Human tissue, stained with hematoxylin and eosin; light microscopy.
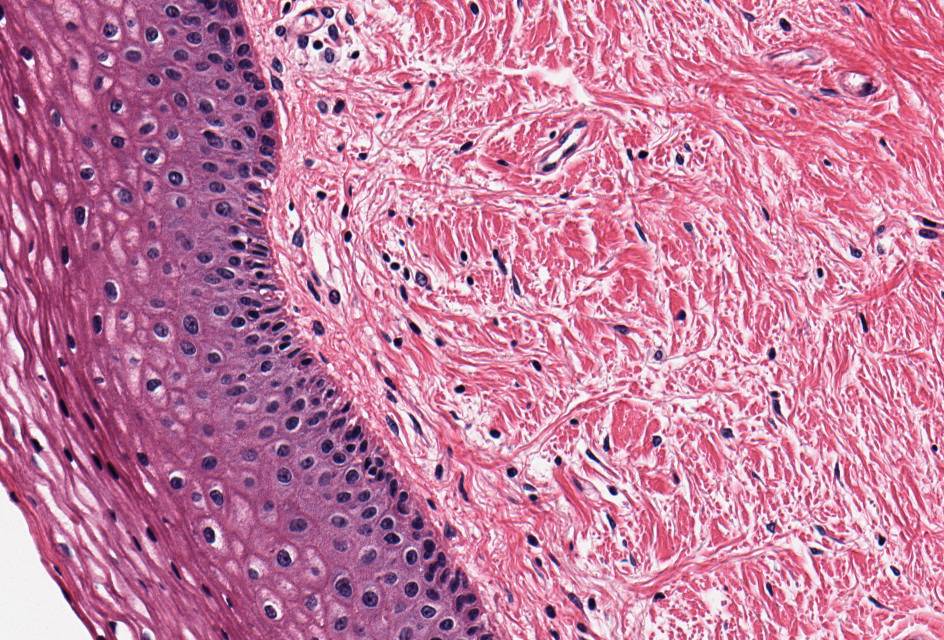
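Vagina: a curved band of stratified squamous epithelium runs down the left side; connective tissue fills the rest to the right. Flattened surface cells at the far left retain nuclei. Middle and upper epithelial layers: pale, clear-looking cytoplasm around small round nuclei. Junction with connective tissue smooth and gently curved, without deep rete ridges.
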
